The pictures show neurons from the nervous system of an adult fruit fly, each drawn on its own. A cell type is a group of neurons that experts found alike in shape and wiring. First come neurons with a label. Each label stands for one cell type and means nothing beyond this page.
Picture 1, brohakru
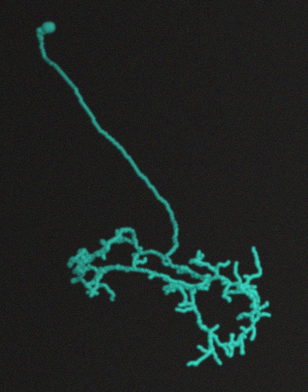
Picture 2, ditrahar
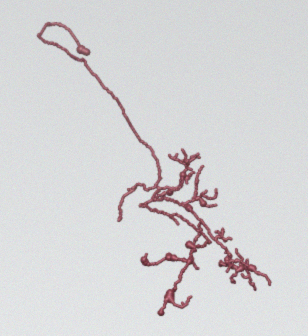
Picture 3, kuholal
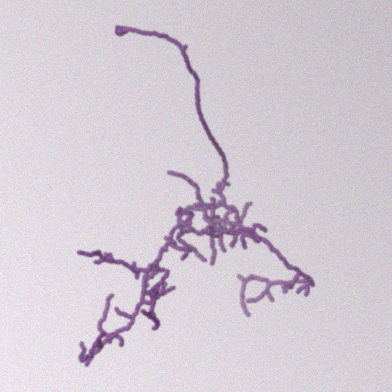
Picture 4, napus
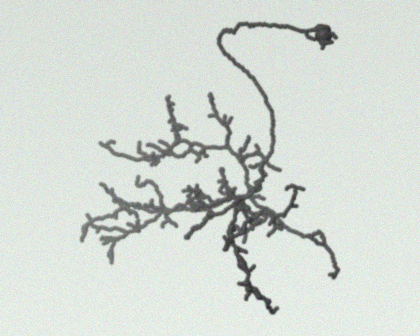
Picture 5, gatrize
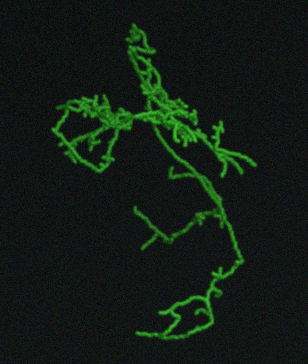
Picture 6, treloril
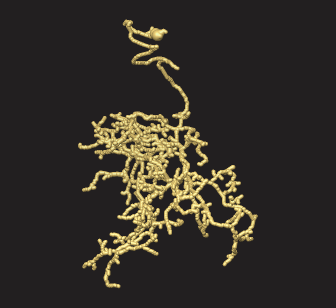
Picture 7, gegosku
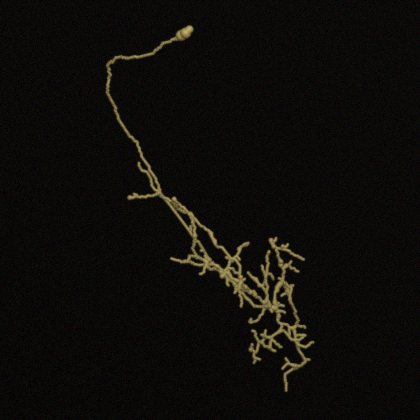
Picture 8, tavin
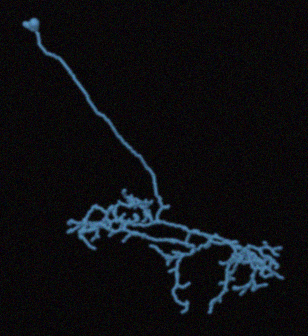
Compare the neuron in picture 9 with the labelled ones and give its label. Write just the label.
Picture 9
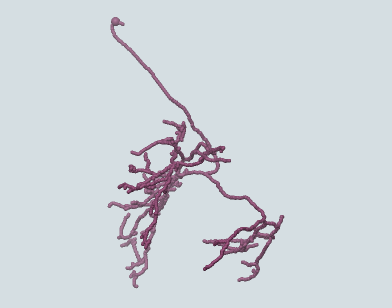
gatrize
